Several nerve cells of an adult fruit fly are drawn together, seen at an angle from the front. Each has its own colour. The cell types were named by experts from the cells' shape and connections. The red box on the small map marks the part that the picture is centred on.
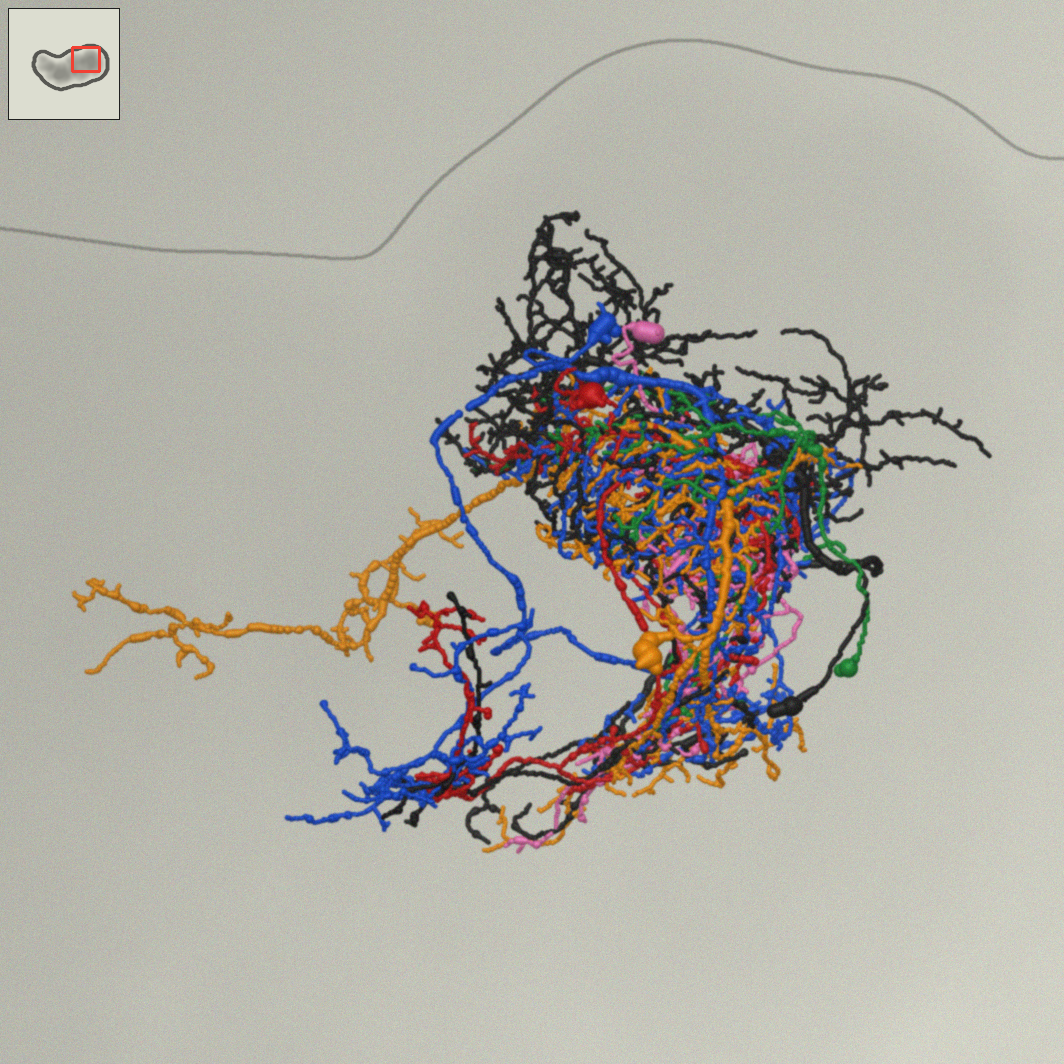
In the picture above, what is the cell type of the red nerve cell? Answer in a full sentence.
The cell type is CRE006.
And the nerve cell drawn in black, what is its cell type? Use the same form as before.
The cell type is SMP109.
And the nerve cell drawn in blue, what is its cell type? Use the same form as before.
The cell type is CRE022.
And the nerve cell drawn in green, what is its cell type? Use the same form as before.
The cell type is CRE045.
